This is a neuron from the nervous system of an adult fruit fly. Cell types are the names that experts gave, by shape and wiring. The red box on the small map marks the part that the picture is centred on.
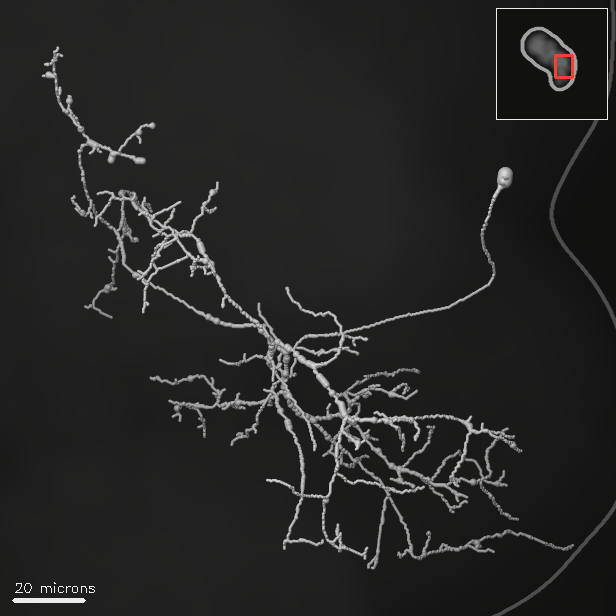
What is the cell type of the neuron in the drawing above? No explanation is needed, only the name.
IN07B055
